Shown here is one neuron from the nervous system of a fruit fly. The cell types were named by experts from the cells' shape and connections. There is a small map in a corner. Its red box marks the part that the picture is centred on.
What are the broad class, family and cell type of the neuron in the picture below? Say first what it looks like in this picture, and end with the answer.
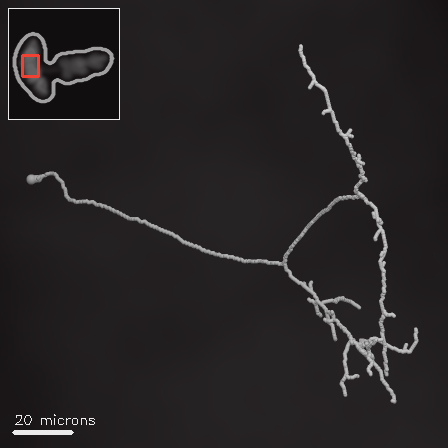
It lies in the brain. Its cell body lies on the left of the picture. From left to right in the picture it spans about 140 microns. Its broad class is central-brain intrinsic neuron. Its family is hemilineage SMPad2. It is of cell type CB3998.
